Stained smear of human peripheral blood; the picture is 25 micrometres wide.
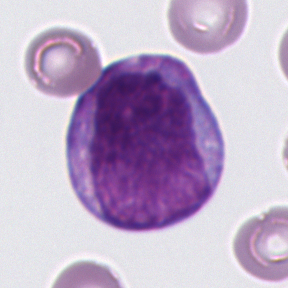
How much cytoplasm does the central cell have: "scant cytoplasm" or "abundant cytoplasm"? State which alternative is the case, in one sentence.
There is only scant cytoplasm around the nucleus of this cell.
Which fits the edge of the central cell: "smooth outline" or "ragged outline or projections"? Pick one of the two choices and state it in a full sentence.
What bounds the cell is a smooth, even outline.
